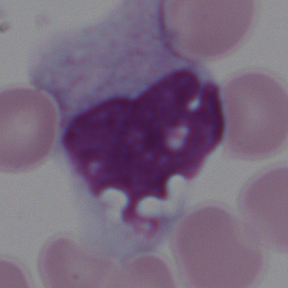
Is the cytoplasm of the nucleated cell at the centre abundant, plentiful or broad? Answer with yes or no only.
Yes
